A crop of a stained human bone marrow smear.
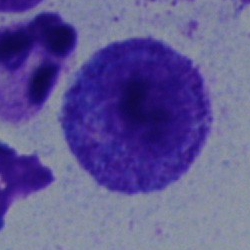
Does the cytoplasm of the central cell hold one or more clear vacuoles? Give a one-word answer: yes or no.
No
